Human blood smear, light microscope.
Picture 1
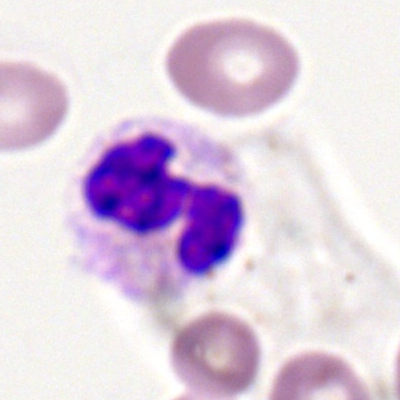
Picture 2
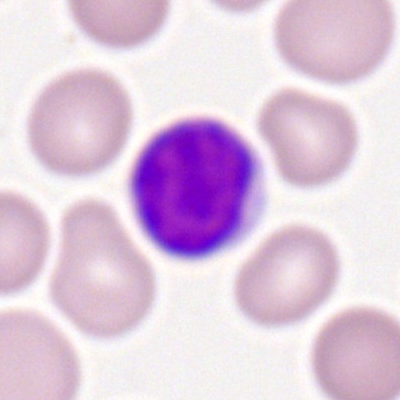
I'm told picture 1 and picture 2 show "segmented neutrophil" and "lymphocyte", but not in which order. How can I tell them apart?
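The segmented neutrophil is in picture 1 and the lymphocyte in picture 2. Nucleus first: in the segmented neutrophil it is divided into two lobes, the larger lying on the left of the cell, while in the lymphocyte it fills almost the whole cell.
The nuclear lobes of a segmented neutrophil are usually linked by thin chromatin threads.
Chromatin next: dark purple and densely clumped in the segmented neutrophil, dark purple and dense in the lymphocyte.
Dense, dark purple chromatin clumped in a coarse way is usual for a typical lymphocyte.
Cytoplasm: pale pinkish-lilac with only fine, faint granules in the segmented neutrophil, but a thin pale blue crescent on the right side, with no granules, in the lymphocyte.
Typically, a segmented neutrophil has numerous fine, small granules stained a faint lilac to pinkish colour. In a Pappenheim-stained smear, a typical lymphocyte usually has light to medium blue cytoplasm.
Outline and vacuoles last: the lymphocyte is round and smooth, and neither cell shows vacuoles.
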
